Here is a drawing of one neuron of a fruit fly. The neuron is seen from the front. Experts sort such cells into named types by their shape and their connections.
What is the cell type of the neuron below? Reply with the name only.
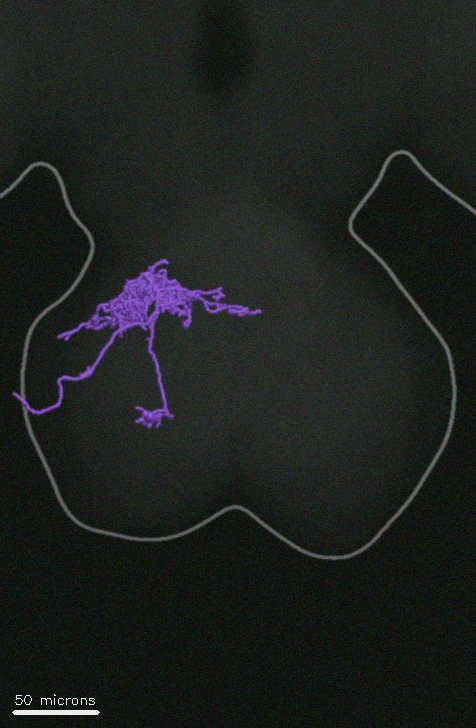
MNnm14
